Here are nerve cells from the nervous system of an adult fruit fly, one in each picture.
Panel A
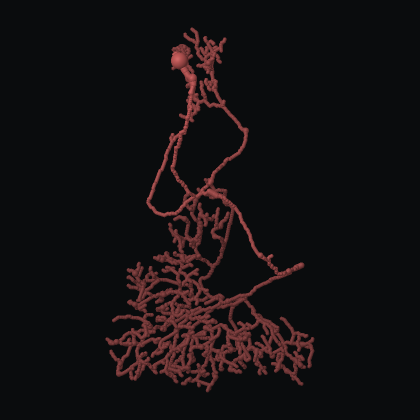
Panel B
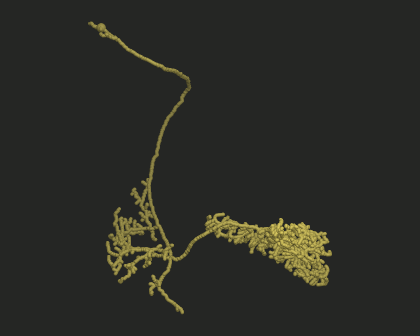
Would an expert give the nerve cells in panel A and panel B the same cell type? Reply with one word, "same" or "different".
different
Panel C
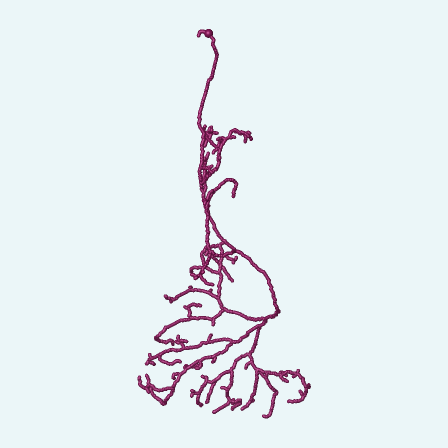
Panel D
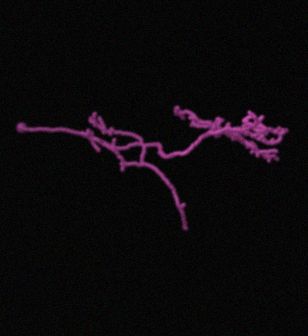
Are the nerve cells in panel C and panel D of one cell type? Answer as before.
same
